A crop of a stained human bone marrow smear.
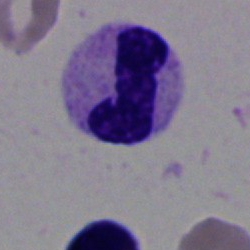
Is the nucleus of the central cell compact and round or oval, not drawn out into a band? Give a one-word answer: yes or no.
No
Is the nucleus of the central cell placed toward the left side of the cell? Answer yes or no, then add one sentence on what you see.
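No. The nucleus lies toward the right side of the cell, leaving the wider rim of cytoplasm on the left.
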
